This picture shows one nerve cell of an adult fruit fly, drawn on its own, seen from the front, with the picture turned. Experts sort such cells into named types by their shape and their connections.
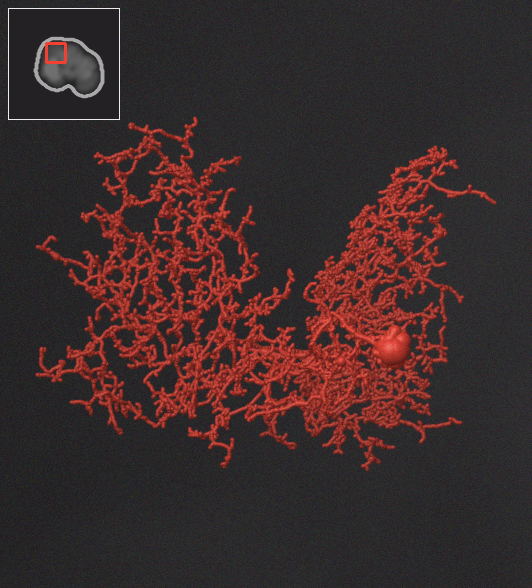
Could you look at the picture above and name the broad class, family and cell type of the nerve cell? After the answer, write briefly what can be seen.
This is an optic-lobe intrinsic neuron. Its family is TmY. It is of cell type TmY19a. The cell body can be seen on the right of the picture. More than a hundred branch ends can be seen.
